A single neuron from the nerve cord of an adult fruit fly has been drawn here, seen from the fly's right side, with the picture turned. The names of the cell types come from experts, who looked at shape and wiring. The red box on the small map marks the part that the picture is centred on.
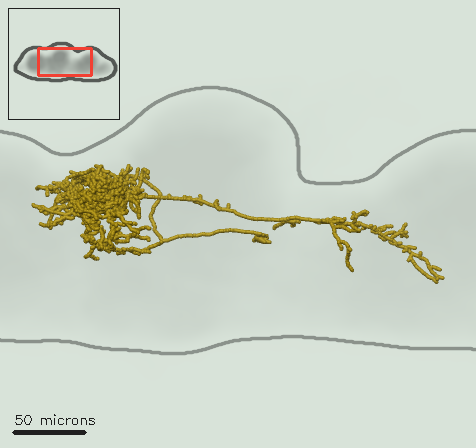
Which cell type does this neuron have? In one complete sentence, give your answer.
This neuron is classified under the cell type SNpp33.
